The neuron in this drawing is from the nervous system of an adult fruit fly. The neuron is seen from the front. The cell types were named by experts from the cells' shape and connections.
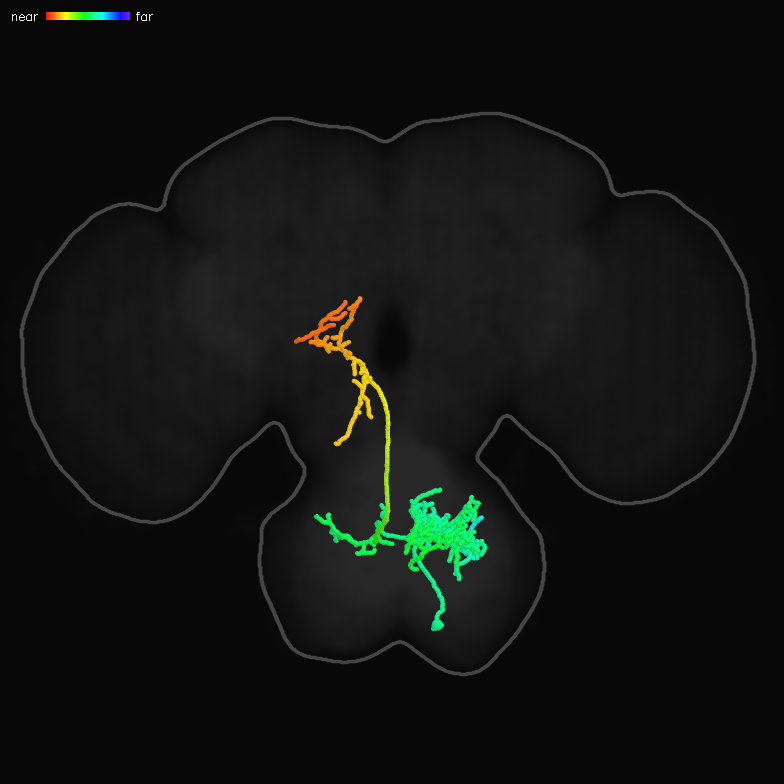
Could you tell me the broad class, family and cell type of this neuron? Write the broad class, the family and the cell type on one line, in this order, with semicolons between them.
ascending neuron; hemilineage 06B; AN06B026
